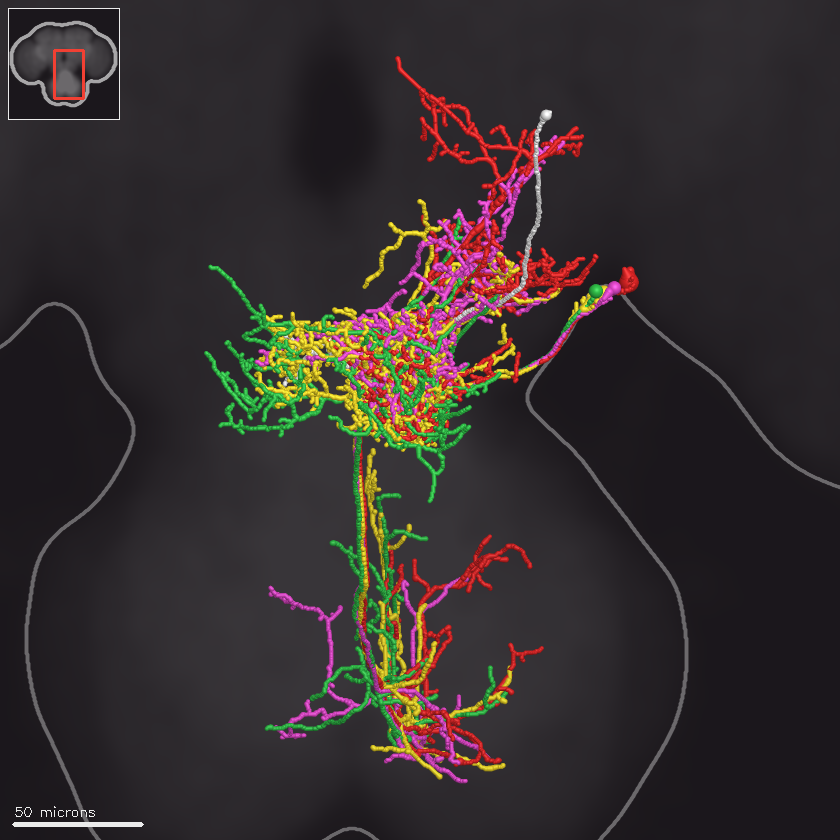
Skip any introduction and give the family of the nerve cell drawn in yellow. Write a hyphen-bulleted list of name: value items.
- family: hemilineage 17A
